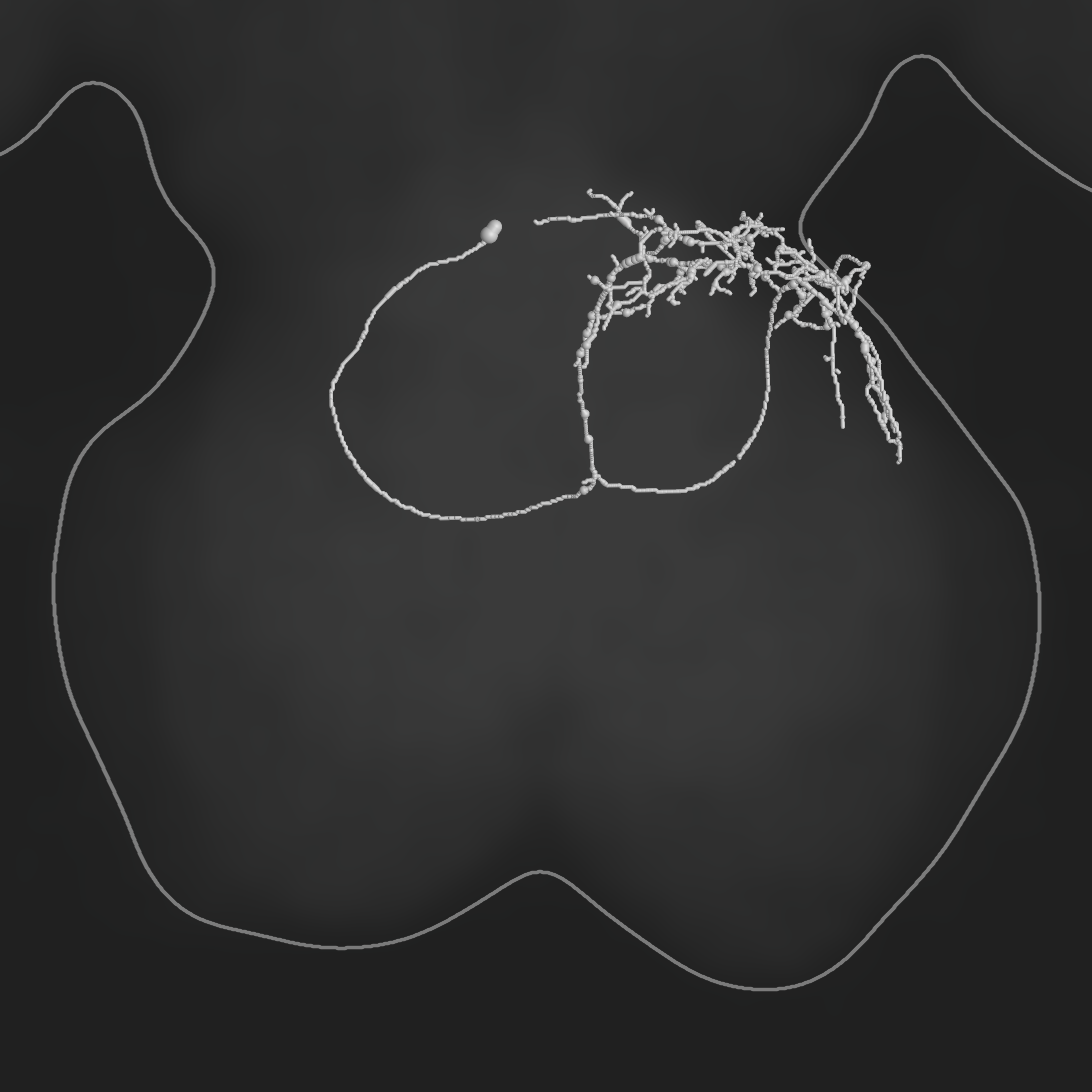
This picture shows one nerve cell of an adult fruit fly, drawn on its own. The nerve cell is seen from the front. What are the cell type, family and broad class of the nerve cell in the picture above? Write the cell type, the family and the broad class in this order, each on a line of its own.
IN19B090
hemilineage 19B
nerve-cord intrinsic neuron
